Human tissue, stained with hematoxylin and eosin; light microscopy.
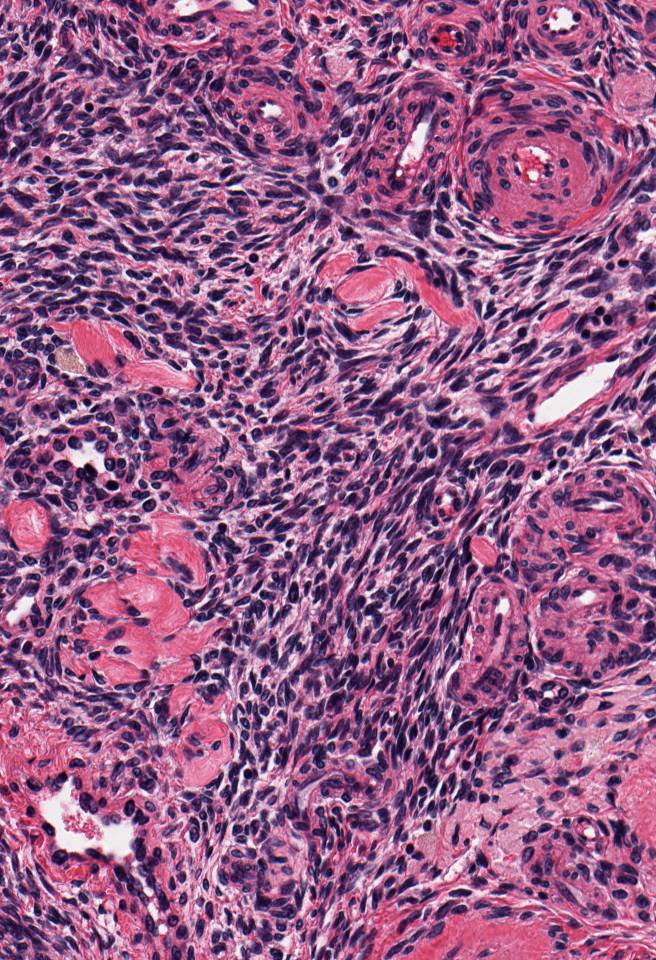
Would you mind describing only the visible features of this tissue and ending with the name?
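Notice that the stromal cells have dark, elongated, closely packed nuclei and scant cytoplasm. These spindle cells flow in swirling, whorled streams that curve around the vessels and pink nodules. In the upper right and along the right side, several vessels have thick walls of concentric pink layers. No fat cells appear anywhere. This tissue is ovary.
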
